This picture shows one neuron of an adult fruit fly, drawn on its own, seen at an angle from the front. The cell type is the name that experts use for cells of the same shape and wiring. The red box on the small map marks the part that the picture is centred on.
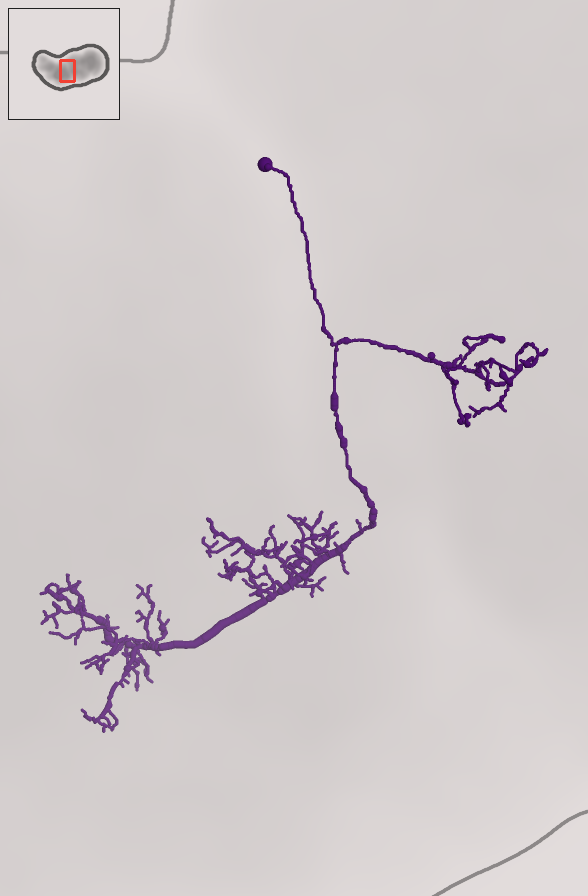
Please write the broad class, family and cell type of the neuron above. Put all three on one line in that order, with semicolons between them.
visual projection neuron; hemilineage VPNd1; LPLC2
